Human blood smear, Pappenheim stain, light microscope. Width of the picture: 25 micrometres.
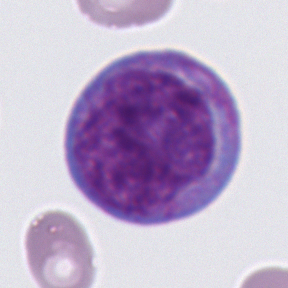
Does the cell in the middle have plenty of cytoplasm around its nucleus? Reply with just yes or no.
No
